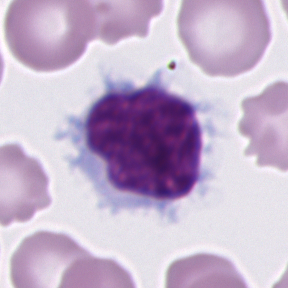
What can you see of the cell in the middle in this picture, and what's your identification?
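The nucleus occupies most of the area of the cell, its chromatin dark purple and densely stained throughout. The cytoplasm contains no granules. Fine hair-like projections fringe the edge of the cytoplasm all around the cell. The cell in the middle is a hairy cell.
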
